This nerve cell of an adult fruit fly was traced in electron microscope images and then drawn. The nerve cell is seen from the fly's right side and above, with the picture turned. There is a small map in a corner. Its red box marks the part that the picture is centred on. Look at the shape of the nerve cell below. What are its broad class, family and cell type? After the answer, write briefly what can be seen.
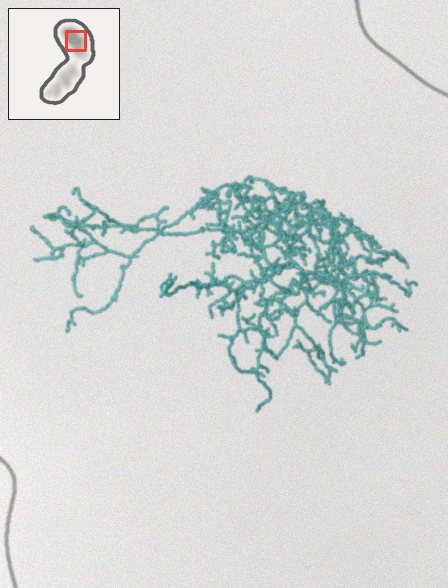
Its broad class is central-brain intrinsic neuron. The family is hemilineage VLPl2_medial. The cell type is AVLP417. The cell body is in the middle of the picture. In this view it is wider than it is tall.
